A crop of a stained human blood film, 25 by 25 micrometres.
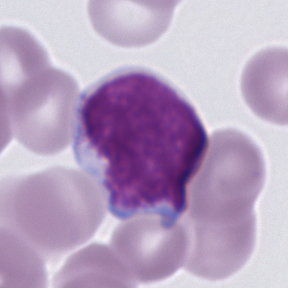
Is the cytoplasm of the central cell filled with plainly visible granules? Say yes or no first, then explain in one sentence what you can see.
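No. No granules can be seen in the cytoplasm.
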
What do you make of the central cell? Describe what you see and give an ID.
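Cell about 14 by 12 micrometres; nucleus fills about 80% of cell area. Chromatin finely stippled, not coarsely clumped. Cytoplasm pale blue, a thin rim widest on the left side. Small tags of cytoplasm project from the lower edge. Cell type: large granular lymphocyte.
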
